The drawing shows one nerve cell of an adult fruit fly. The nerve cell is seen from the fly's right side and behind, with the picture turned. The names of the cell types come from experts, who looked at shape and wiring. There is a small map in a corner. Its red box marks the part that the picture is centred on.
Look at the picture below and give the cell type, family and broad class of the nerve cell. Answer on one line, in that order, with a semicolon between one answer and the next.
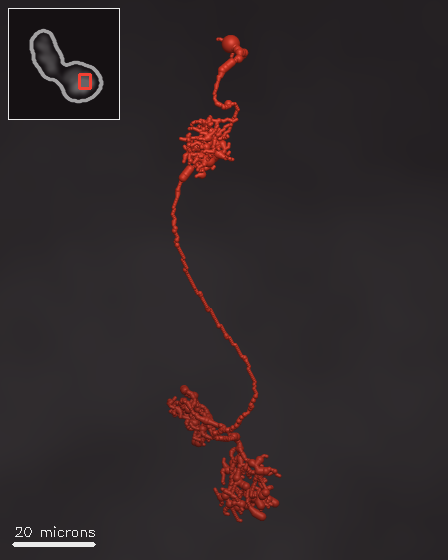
PEN_b(PEN2); class CX; central-brain intrinsic neuron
